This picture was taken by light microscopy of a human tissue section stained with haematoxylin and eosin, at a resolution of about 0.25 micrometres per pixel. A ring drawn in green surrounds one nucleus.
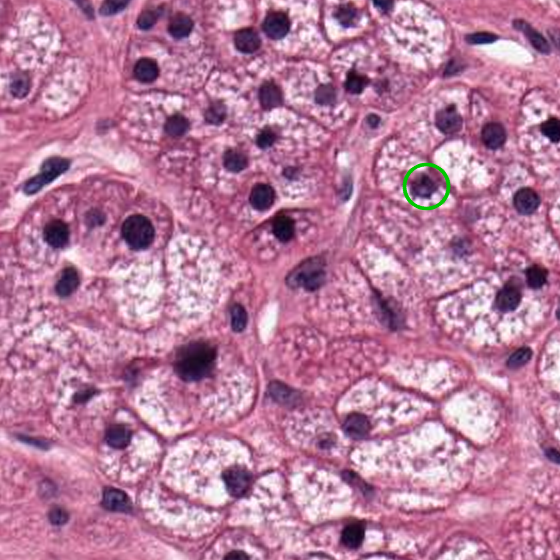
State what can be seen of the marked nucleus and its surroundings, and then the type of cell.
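The nucleus is roughly round, dark and dense, and about the same size as or slightly smaller than the nuclei of neighbouring cells. The cytoplasm is pale and foamy, made up of many small clear vacuoles separated by fine pink strands. The cell has a thin pink outline and sits among similar clear, foamy cells, grouped in a cluster bounded by thin pink partitions. The neighbouring cell at its upper right has even emptier, clearer cytoplasm than this one. Type of cell: adrenal cortical cell.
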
